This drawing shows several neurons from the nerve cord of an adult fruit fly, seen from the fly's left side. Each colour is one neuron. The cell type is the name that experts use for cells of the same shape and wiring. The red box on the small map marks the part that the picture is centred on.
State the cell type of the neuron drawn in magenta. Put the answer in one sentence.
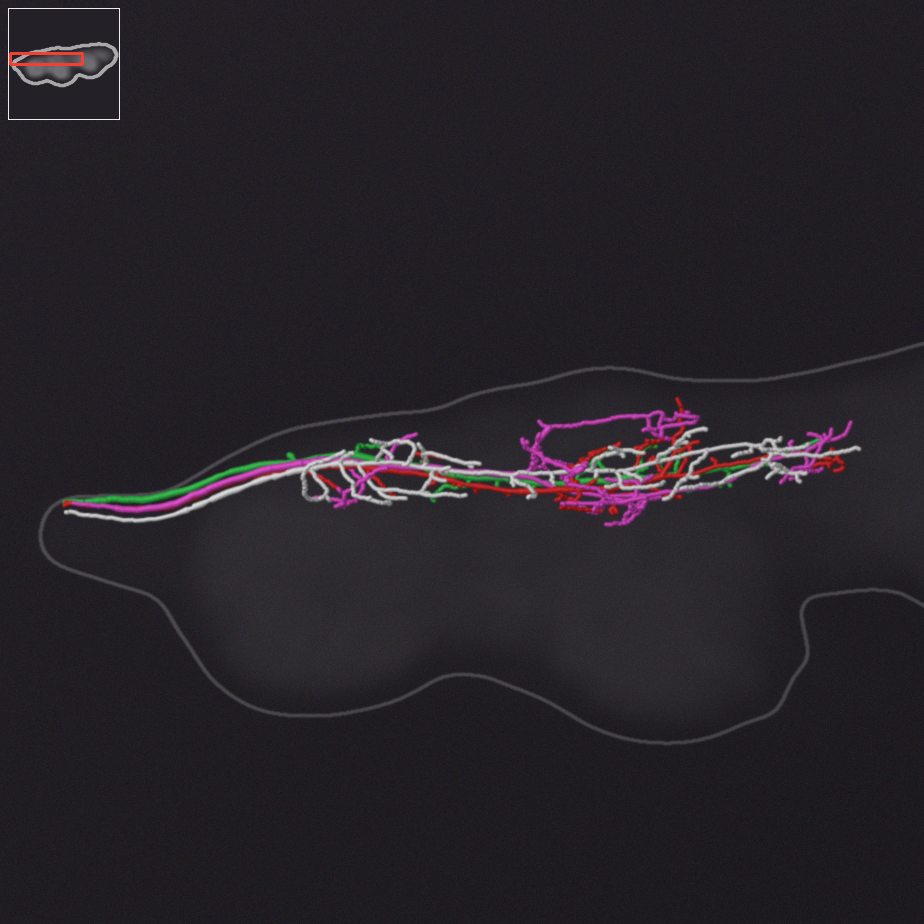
The cell type is DNge107.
